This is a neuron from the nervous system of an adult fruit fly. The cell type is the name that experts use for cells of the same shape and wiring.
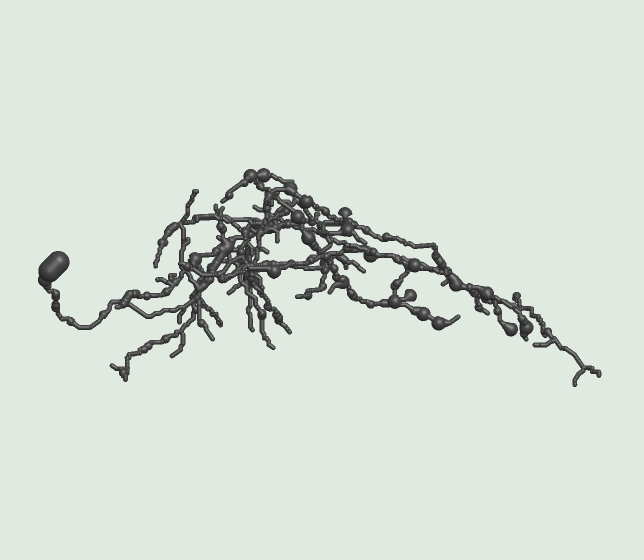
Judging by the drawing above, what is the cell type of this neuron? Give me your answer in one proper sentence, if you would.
The cell type that fits this neuron is CB0973.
